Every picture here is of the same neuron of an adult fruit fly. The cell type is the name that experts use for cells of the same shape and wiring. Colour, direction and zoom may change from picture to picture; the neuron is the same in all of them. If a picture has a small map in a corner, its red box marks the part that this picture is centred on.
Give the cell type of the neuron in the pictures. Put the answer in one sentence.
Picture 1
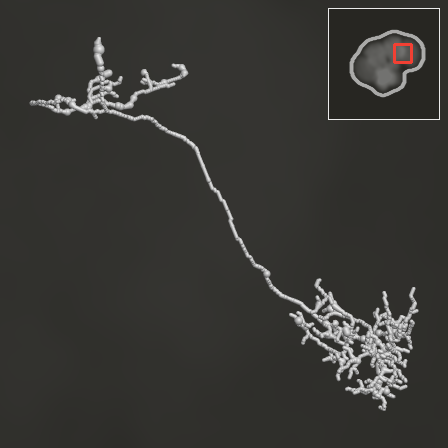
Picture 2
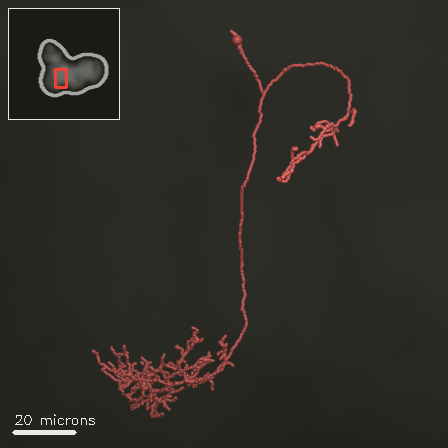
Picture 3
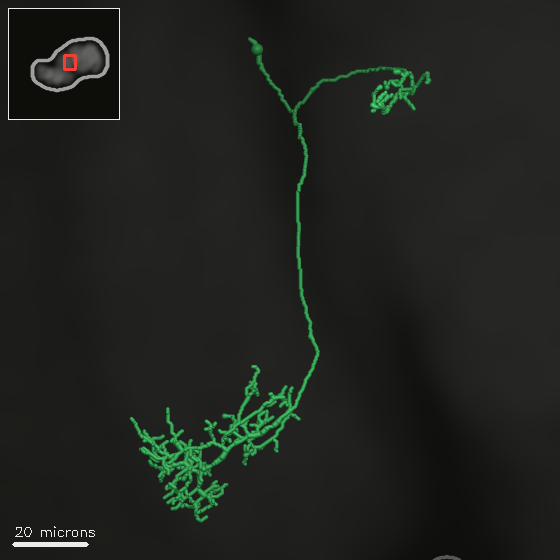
The cell type is LC21.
